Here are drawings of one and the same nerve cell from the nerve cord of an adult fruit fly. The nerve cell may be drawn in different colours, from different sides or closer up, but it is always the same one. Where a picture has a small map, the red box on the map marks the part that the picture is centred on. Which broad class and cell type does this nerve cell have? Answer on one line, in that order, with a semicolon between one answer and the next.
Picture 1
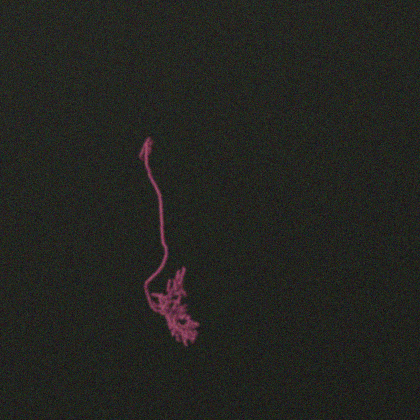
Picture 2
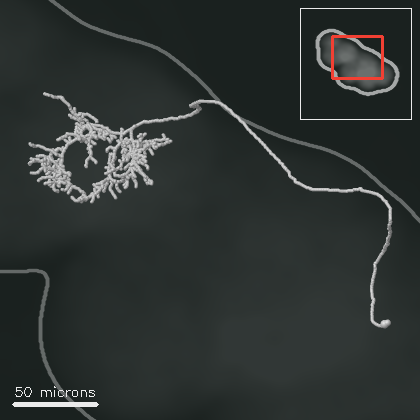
nerve-cord intrinsic neuron; INXXX321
